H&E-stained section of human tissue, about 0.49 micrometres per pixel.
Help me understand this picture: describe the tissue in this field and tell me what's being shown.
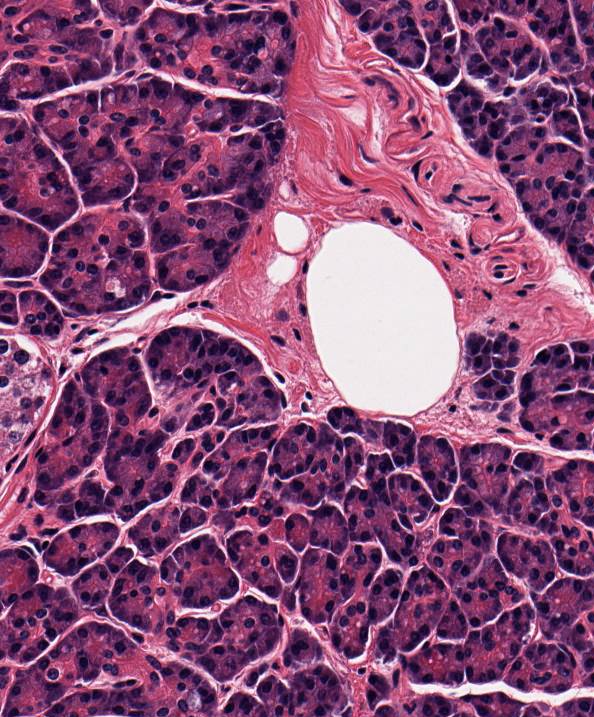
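Densely packed glandular acini fill most of the field, grouped into lobules by thin pale septa. Each acinus: a small rounded cluster of pyramidal cells, dark round nuclei toward the base, cytoplasm purple basally and pinker toward the centre. This is pancreas.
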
